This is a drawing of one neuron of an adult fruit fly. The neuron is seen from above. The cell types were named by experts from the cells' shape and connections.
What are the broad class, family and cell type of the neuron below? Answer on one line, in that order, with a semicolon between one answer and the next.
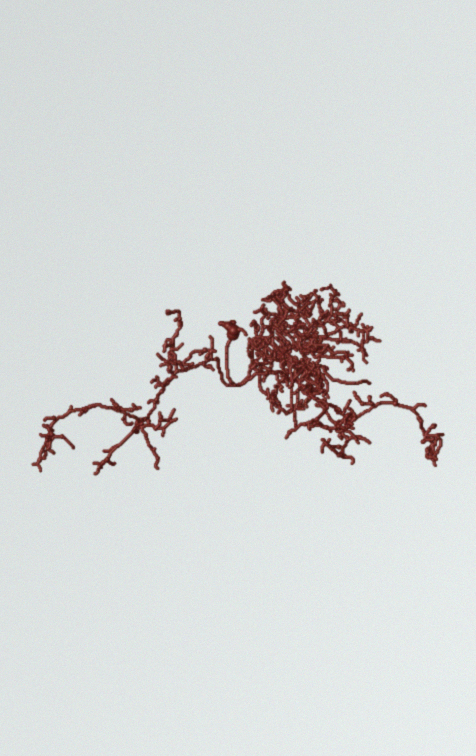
central-brain intrinsic neuron; hemilineage SMPad3; SMP116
